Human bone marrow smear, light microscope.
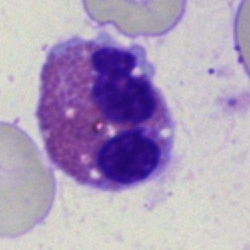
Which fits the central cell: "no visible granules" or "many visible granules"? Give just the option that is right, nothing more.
Many visible granules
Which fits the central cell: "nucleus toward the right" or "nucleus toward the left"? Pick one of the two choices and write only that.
Nucleus toward the right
